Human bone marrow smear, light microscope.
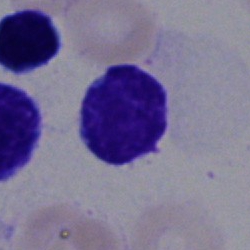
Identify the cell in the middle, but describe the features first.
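Roughly round, the cell has a slightly uneven edge. Its nucleus takes up nearly all of the cell, and the chromatin is dense, dark purple and mottled in texture. A small bleb projects from the lower right edge. This is a lymphocyte.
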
